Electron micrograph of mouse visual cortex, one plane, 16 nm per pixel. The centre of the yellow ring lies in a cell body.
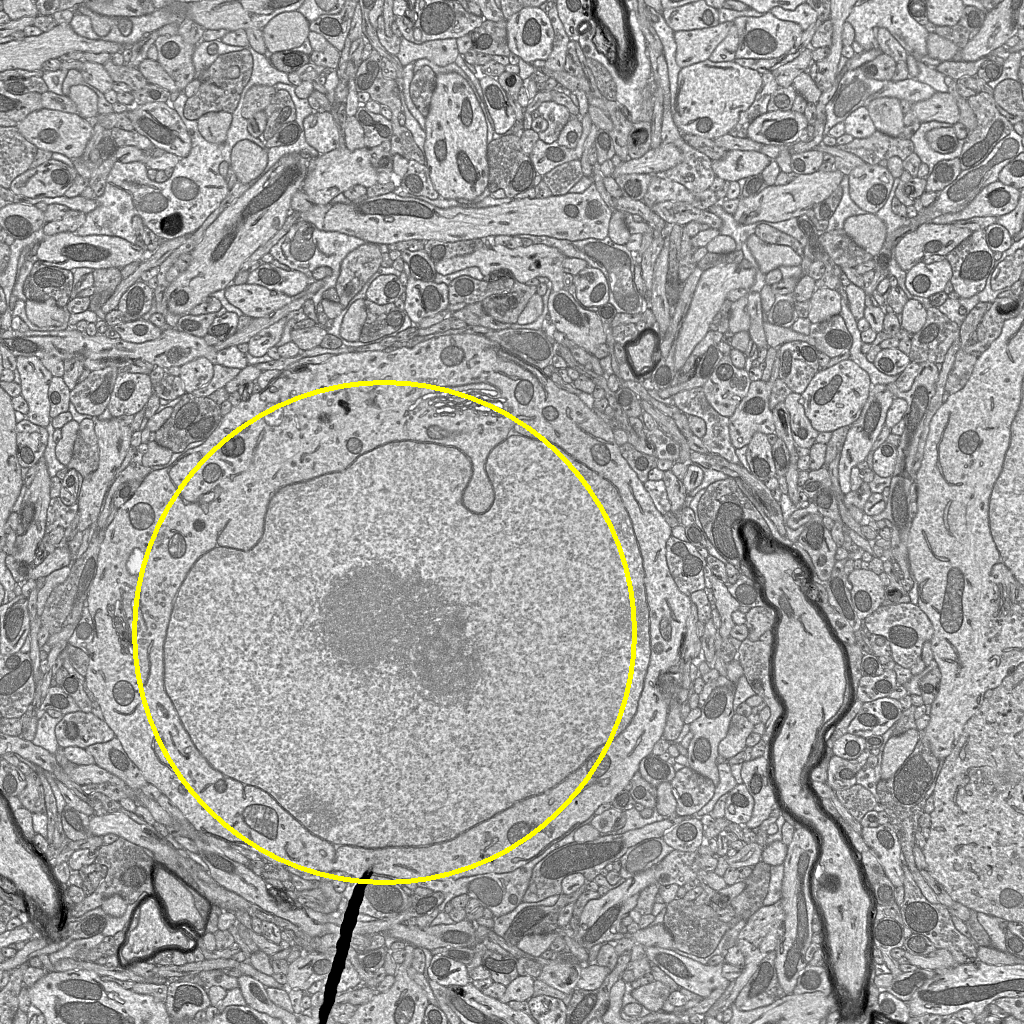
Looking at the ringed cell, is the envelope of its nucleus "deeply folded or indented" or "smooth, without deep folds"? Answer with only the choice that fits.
Deeply folded or indented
